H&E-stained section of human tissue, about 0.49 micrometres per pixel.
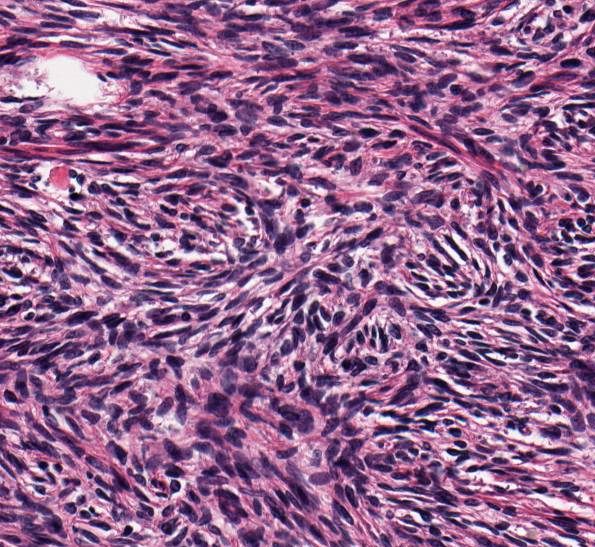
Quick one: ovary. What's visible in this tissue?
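Most of the nuclei here are elongated and darkly stained, though they vary in size and shape, with some plump ovoid ones among the slender. There's only scant pale pink cytoplasm, and the cell borders are indistinct. Near the centre, the fascicles curve around one another in a loose swirl.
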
